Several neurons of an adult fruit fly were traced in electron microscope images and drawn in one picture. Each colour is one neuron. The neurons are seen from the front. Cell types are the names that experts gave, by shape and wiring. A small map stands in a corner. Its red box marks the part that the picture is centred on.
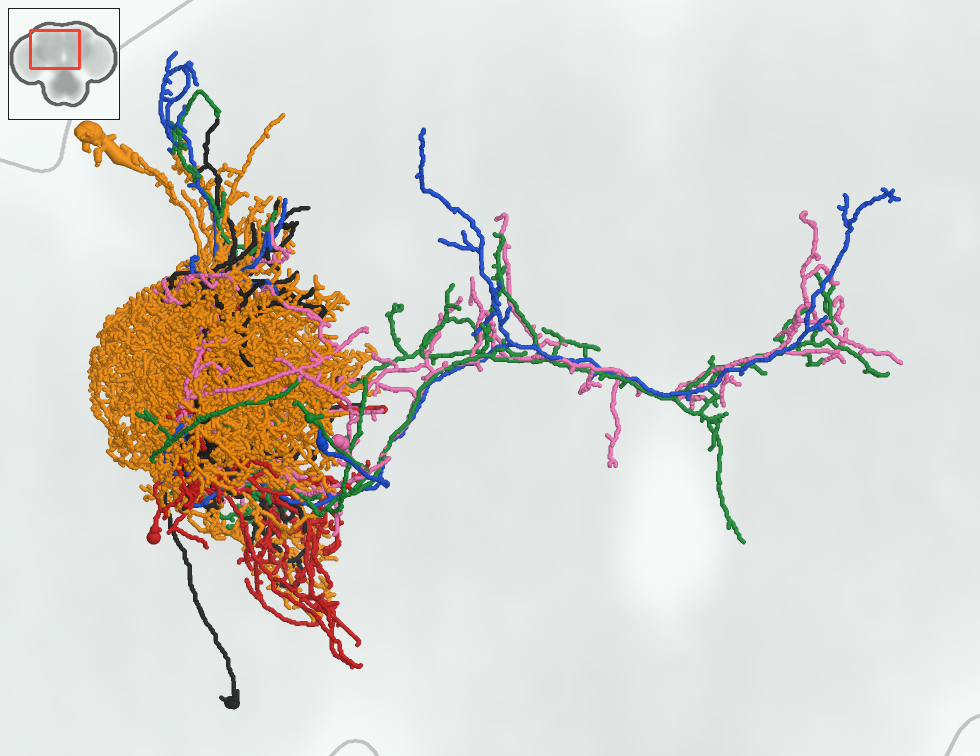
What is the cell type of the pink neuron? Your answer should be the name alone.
AVLP096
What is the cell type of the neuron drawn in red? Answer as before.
AVLP126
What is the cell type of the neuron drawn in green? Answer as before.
AVLP256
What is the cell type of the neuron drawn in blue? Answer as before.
AVLP255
